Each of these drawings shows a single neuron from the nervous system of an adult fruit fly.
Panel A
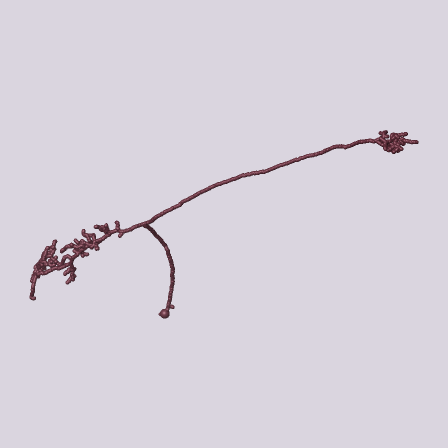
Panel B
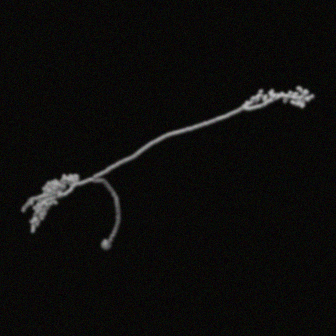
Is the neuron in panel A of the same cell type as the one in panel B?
yes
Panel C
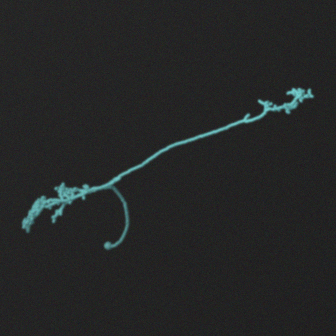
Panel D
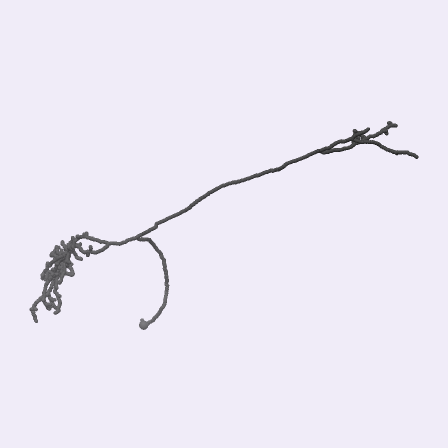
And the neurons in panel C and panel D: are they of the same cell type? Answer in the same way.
no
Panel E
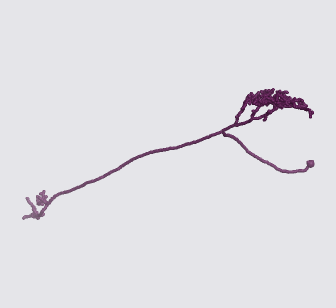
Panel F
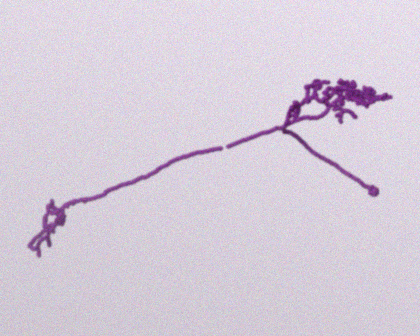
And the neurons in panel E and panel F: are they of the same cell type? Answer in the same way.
yes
